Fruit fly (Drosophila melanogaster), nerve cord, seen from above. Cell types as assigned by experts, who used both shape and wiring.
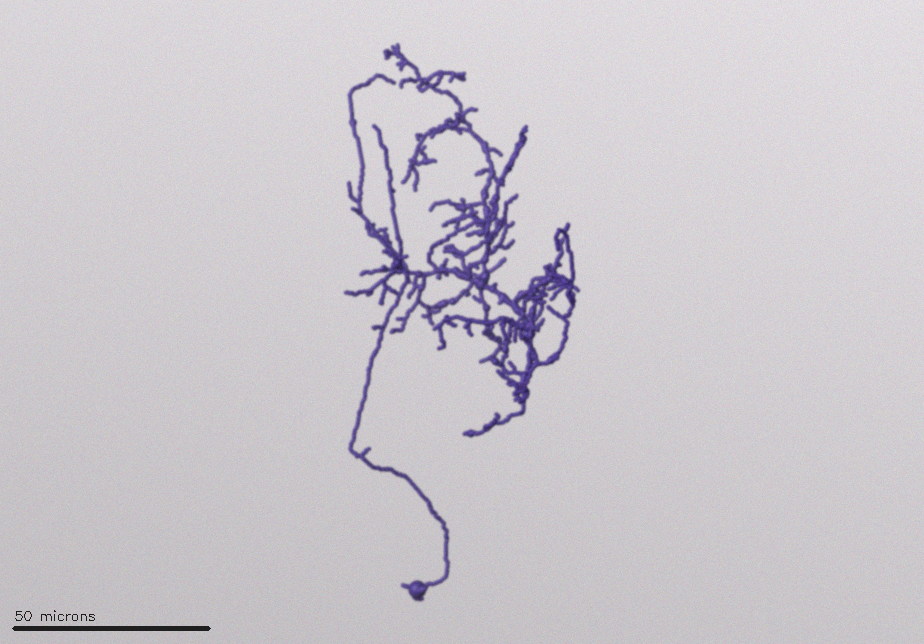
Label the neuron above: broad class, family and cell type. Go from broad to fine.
nerve-cord intrinsic neuron; hemilineage 20A.22A; IN20A.22A033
